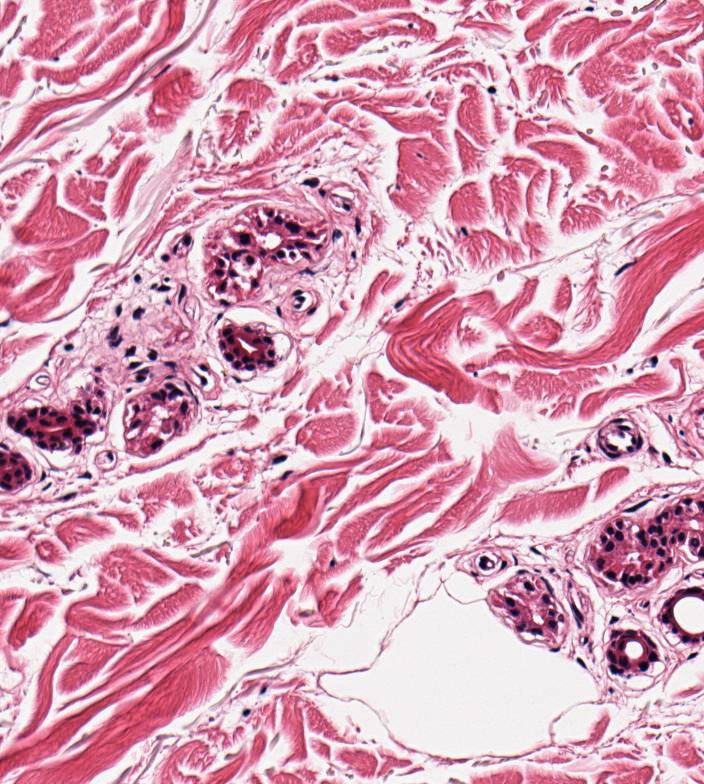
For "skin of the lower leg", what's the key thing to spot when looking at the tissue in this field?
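The field shows skin of the lower leg. Most of it is filled by deeply eosinophilic fibre bundles that run in many different directions and contain only sparse nuclei.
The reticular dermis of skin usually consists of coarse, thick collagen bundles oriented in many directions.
The many-directional bundles here agree with that pattern. Small coiled glandular tubules, cut across and lined by cells with crowded dark nuclei, lie in clusters at the left centre and the lower right. The cluster at the left centre sits in pale, loose connective tissue with scattered nuclei.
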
